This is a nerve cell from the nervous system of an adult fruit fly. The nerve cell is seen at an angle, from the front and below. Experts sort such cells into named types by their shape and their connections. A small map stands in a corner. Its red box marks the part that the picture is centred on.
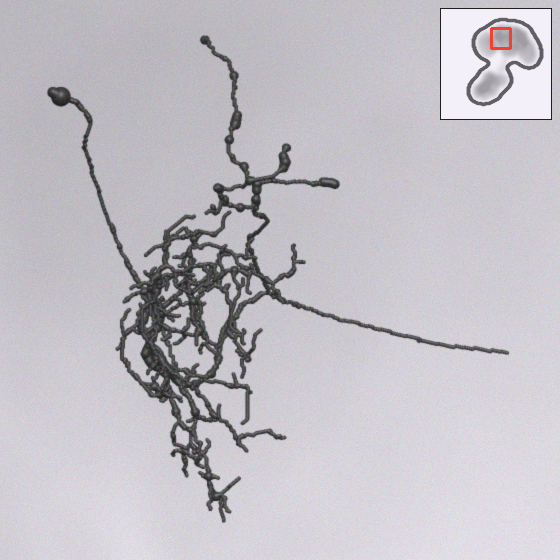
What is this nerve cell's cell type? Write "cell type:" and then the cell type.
cell type: AVLP265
